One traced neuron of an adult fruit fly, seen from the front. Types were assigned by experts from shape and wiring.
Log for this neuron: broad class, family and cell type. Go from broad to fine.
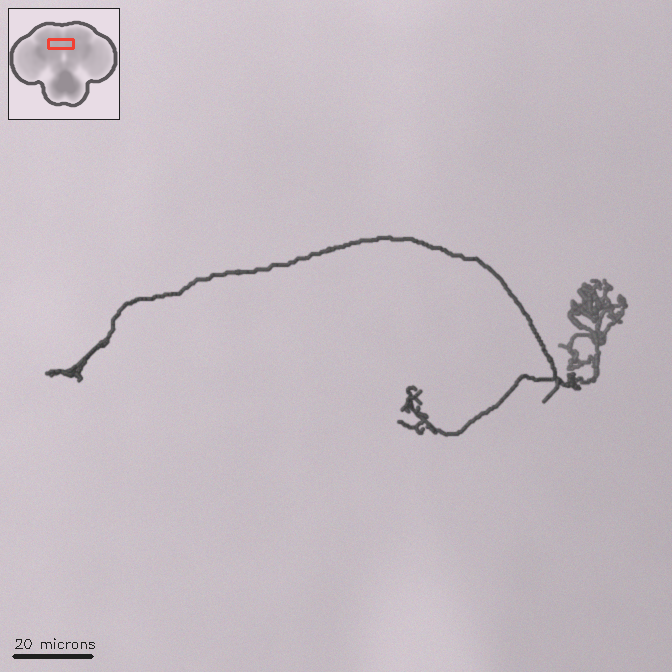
central-brain intrinsic neuron; class CX; EPGt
